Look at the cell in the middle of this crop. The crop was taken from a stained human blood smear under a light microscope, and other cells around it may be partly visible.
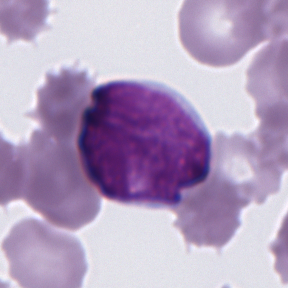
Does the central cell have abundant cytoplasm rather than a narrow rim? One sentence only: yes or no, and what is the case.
No, the cell's cytoplasm is limited to a thin rim.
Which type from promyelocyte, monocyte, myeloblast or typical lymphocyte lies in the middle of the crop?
myeloblast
